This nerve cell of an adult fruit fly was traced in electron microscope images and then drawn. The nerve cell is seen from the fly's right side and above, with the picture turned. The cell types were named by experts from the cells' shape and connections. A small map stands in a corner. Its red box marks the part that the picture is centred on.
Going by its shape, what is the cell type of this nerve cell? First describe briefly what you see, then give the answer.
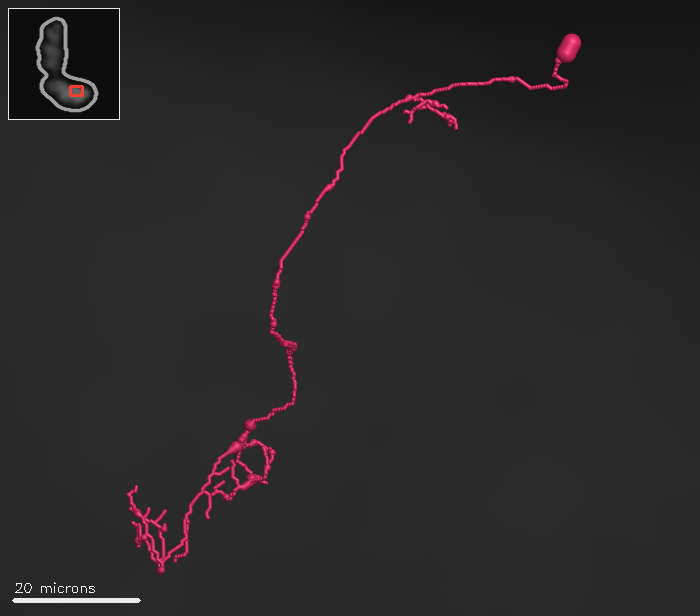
The cell body can be seen at the upper right of the picture. From top to bottom in the picture it spans about 85 microns. This is a central-brain intrinsic neuron. The cell type is PFNp_d.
